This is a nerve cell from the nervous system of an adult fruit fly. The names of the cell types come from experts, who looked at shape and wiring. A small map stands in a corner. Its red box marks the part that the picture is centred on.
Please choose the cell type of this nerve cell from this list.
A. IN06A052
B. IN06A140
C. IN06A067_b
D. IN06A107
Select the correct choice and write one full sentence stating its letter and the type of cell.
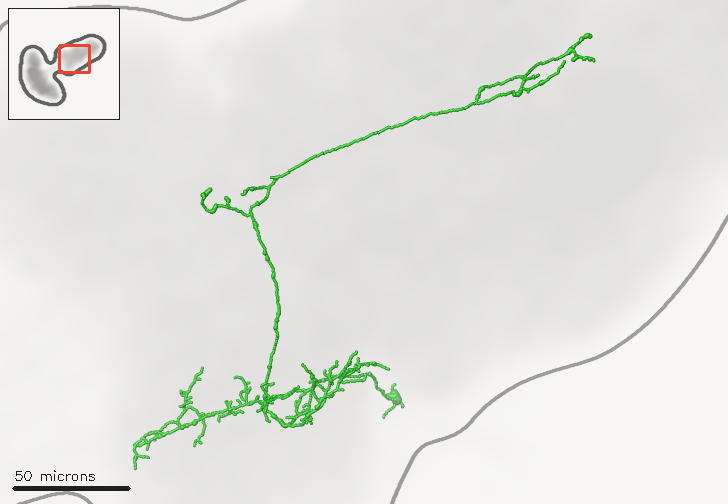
Within the options, C, IN06A067_b, is the nerve cell's cell type.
